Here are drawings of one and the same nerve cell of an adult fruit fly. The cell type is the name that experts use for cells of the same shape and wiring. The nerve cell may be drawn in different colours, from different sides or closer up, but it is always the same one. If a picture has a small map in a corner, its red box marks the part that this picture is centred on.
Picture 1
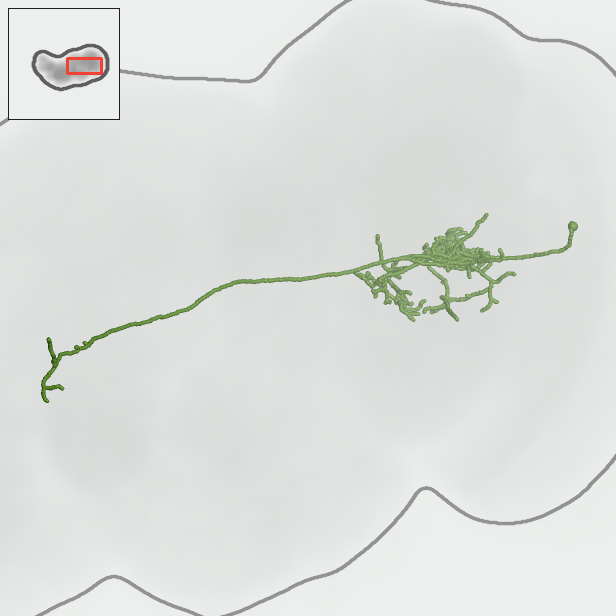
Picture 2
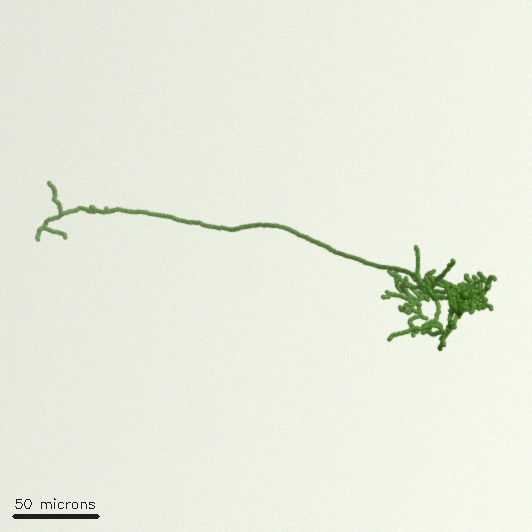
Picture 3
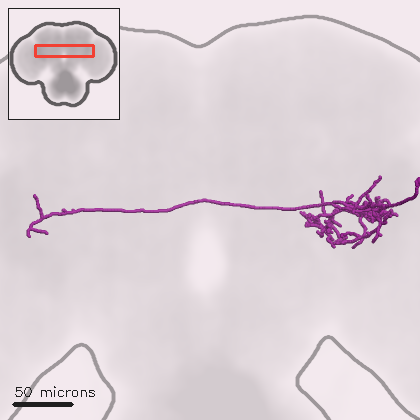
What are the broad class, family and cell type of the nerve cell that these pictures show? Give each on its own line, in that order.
central-brain intrinsic neuron
hemilineage VLPl&d1_lateral
PVLP064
